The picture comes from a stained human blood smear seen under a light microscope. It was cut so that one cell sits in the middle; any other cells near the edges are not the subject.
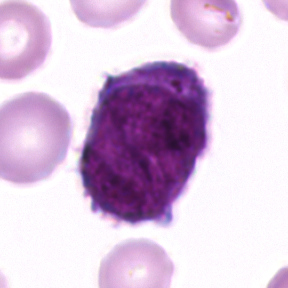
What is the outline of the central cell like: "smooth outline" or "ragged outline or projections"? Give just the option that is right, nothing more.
Ragged outline or projections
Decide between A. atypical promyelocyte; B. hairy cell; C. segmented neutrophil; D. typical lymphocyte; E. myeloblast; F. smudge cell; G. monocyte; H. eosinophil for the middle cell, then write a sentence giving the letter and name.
Well, the cell in the middle is an atypical promyelocyte, making option A right.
